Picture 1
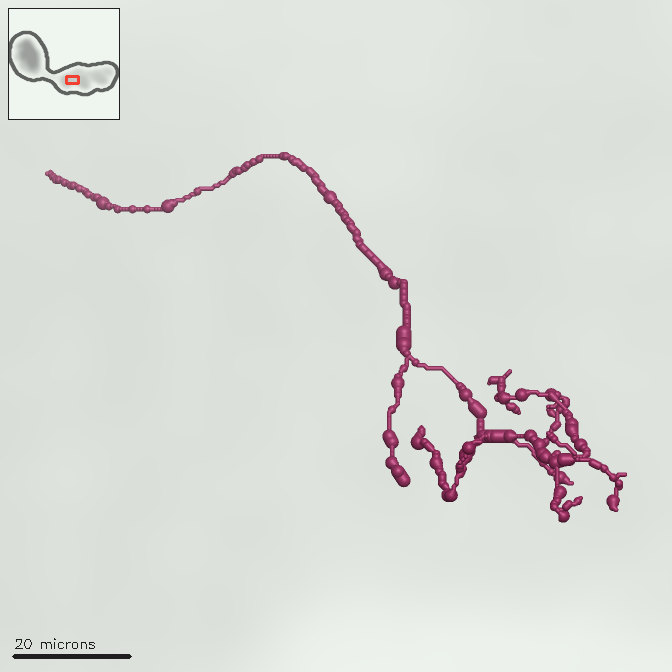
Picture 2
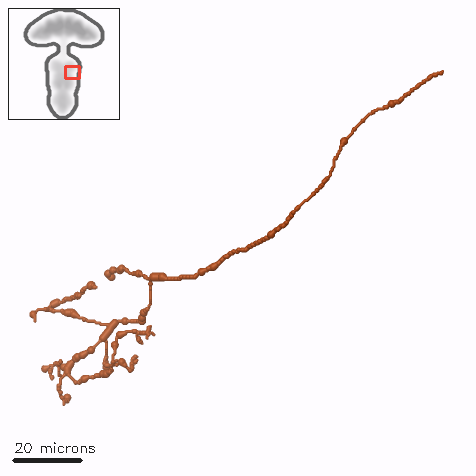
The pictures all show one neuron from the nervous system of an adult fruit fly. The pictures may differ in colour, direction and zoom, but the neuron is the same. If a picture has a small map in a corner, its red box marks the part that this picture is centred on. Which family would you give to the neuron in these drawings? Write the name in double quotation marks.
"class mechanosensory tactile"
